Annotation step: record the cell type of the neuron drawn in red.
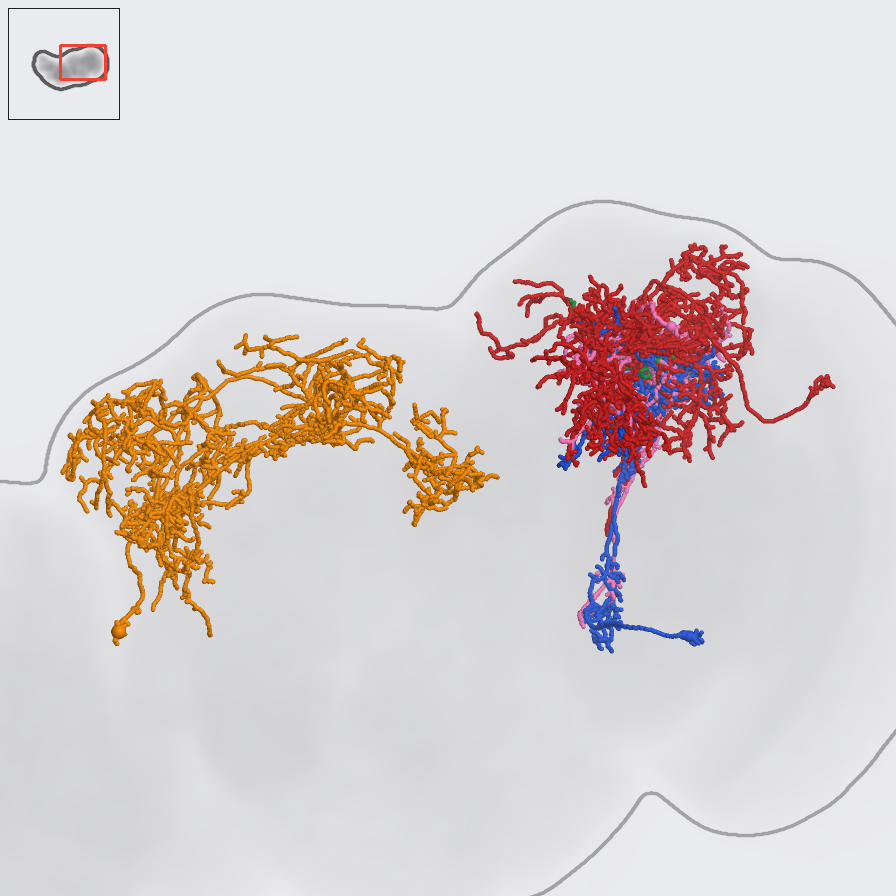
LHCENT4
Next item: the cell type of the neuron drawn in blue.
WEDPN4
